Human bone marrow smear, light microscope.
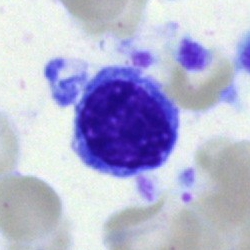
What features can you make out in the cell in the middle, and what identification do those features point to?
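Chromatin first: dense and dark purple. Cytoplasm next: deep blue, with no granules visible and no vacuoles seen. Last, the name: lymphocyte.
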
